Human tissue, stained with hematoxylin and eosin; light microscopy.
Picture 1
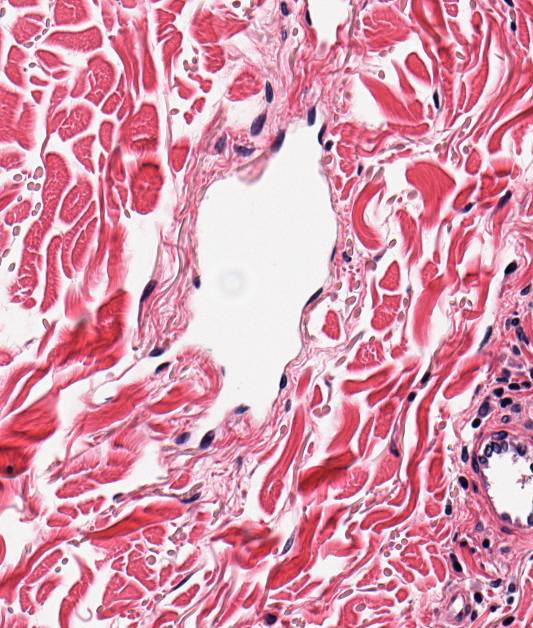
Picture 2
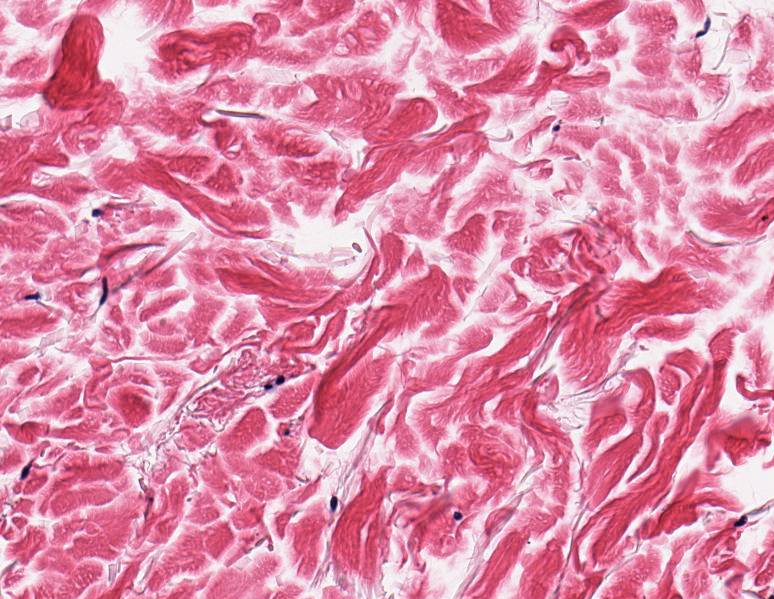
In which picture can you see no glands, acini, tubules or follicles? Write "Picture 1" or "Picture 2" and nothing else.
Picture 2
